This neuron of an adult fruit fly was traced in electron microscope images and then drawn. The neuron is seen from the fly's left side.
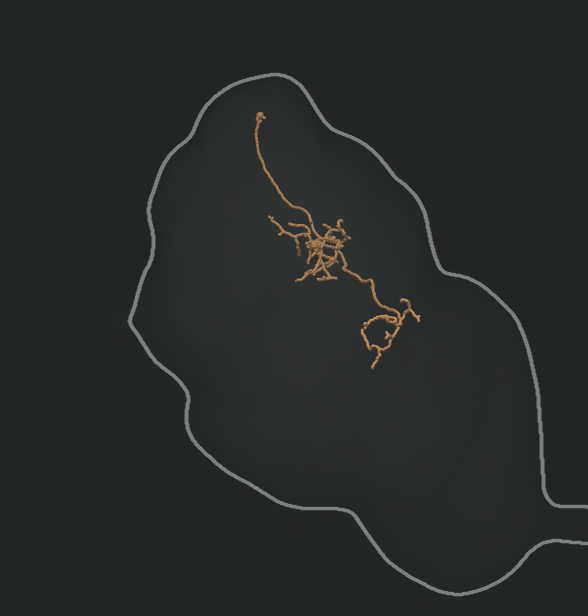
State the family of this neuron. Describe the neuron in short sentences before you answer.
The cell body is at the top of the picture. As drawn here it is taller than it is wide. This is a central-brain intrinsic neuron. The family is hemilineage LHl4_posterior.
